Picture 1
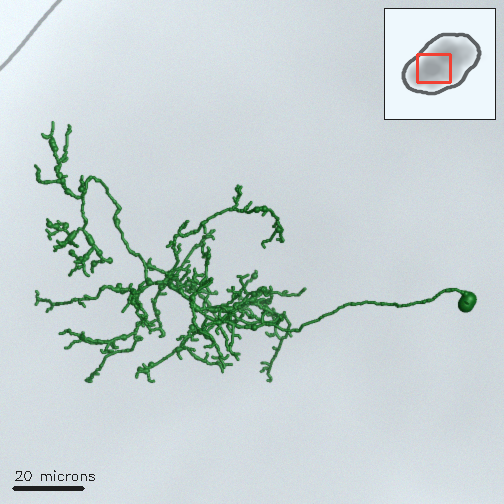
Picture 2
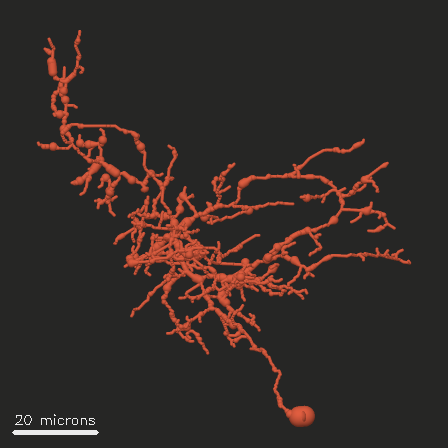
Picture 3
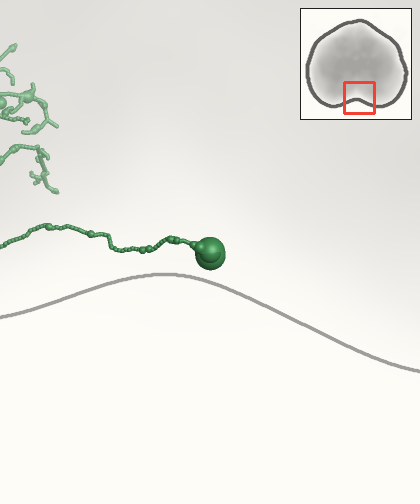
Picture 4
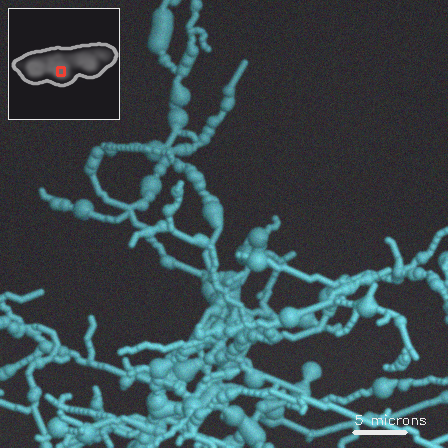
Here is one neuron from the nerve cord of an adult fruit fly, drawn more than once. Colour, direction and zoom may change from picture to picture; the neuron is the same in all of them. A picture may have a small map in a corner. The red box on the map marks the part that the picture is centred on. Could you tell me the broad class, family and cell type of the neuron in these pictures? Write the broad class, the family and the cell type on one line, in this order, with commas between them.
nerve-cord intrinsic neuron, hemilineage 13B, IN13B056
